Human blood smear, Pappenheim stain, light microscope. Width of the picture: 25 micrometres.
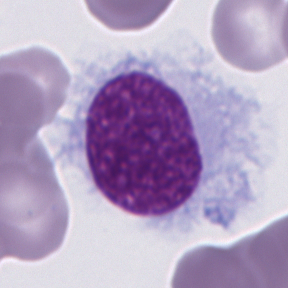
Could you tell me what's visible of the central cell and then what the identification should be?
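The border of the central cell is ragged, with fine hair-like projections on every side. Its nucleus shows no visible nucleoli. The cytoplasm is pale greyish blue and contains no distinct granules. This is a hairy cell.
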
